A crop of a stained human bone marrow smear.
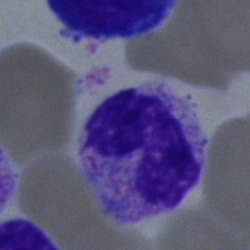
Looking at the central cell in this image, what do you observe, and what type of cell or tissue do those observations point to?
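The nucleus is indented and curves around a paler area of cytoplasm at the lower left. Its chromatin is dark purple and coarsely clumped rather than fine and even. A moderate rim of pale lilac-blue cytoplasm surrounds the nucleus and is widest at the lower left. Fine pinkish-purple granules are scattered through the cytoplasm. This cell is a band neutrophil.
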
